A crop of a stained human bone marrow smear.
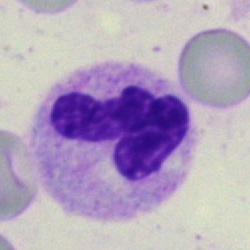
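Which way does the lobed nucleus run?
Horizontally, stretching across the middle of the cell.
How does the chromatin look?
Dark purple and coarsely clumped.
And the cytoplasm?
Abundant and pale pinkish-lilac, with fine granules scattered evenly through it.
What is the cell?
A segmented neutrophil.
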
